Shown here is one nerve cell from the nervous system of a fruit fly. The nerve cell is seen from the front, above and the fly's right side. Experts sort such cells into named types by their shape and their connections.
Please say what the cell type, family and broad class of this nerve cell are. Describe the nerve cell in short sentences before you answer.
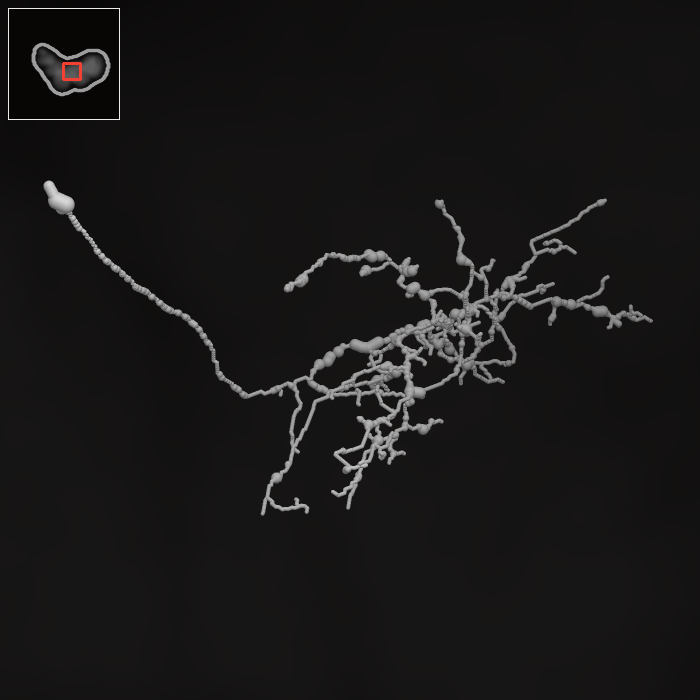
The cell body is at the upper left of the picture. Dozens of branch ends can be seen. The cell type is PLP190. The family is hemilineage VPNp1_medial. Its broad class is central-brain intrinsic neuron.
